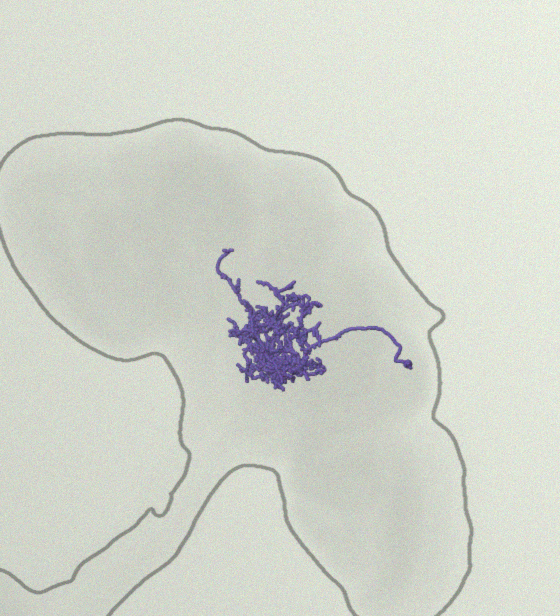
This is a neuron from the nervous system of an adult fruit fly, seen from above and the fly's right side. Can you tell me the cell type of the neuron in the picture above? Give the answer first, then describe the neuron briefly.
It is of cell type CL066. It is a central-brain intrinsic neuron. It is in the brain and does not reach the nerve cord. The cell body is on the right of the picture.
